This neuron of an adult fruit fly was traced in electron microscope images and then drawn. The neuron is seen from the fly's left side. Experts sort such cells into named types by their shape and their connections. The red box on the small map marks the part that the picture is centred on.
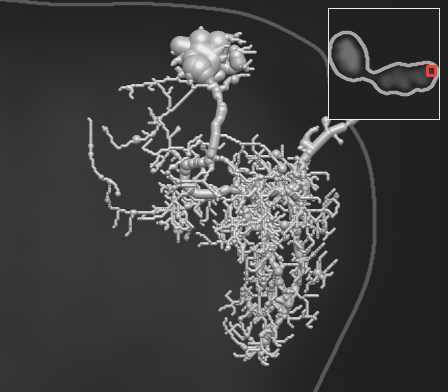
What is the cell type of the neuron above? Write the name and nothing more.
MNad57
